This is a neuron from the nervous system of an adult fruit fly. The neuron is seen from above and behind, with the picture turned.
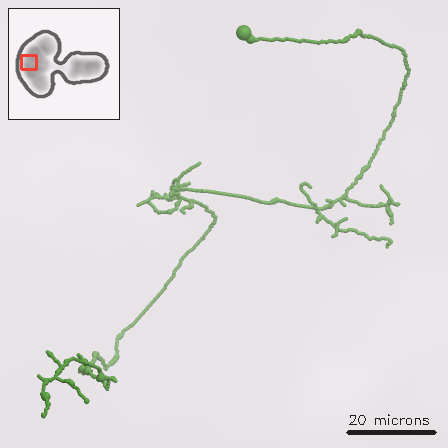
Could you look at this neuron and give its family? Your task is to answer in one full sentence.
This neuron is grouped under the class CX family.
